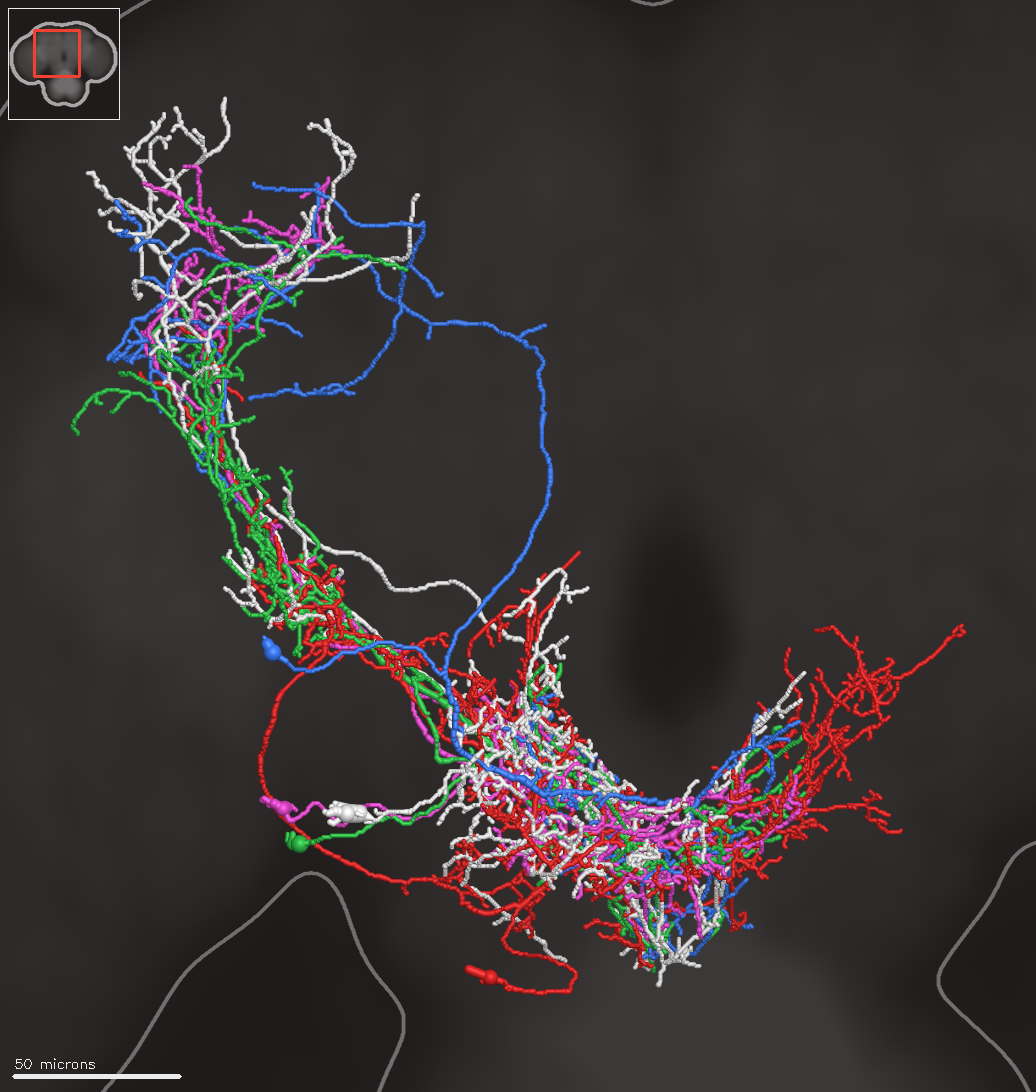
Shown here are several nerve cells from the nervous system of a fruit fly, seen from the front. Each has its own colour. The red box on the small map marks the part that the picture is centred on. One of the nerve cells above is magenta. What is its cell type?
GNG486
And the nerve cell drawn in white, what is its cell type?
GNG640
